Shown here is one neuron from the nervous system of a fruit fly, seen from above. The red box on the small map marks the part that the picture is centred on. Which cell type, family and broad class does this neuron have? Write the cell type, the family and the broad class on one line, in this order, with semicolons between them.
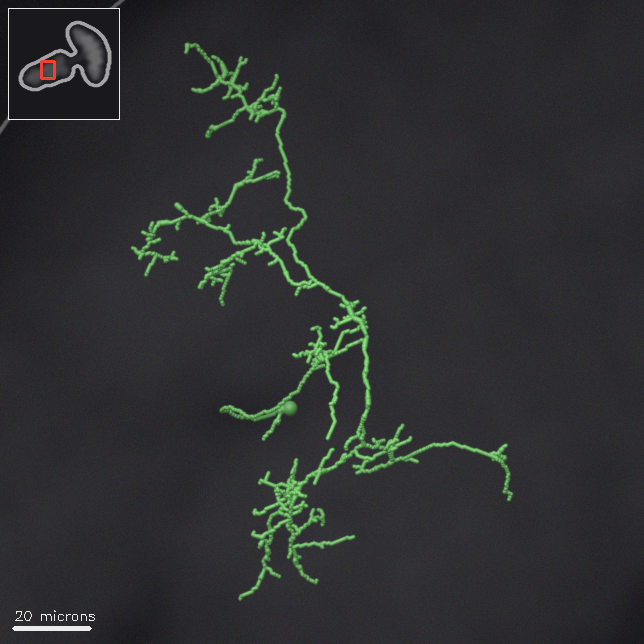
IN12B072; hemilineage 12B; nerve-cord intrinsic neuron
